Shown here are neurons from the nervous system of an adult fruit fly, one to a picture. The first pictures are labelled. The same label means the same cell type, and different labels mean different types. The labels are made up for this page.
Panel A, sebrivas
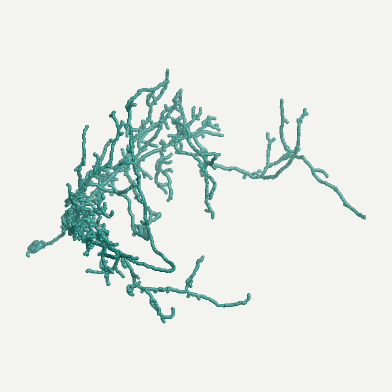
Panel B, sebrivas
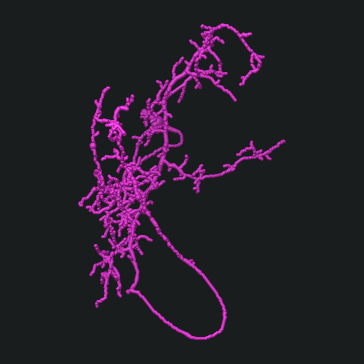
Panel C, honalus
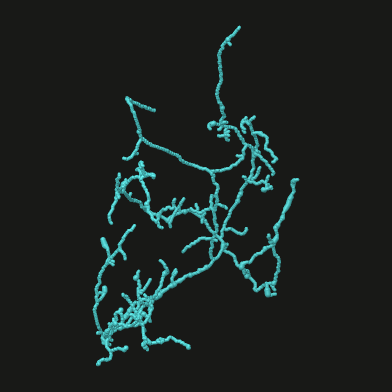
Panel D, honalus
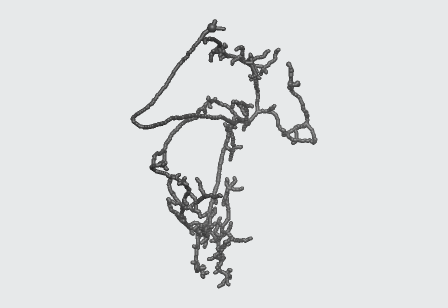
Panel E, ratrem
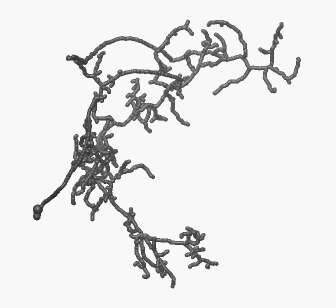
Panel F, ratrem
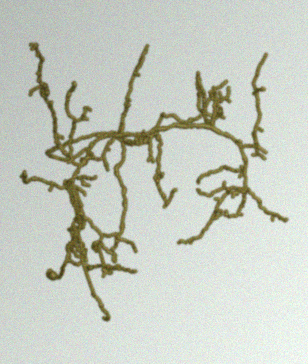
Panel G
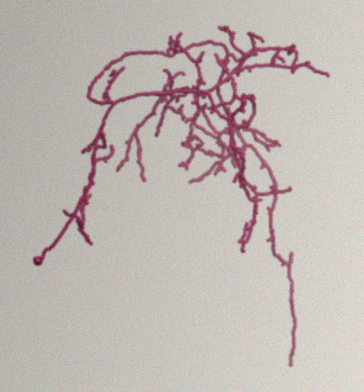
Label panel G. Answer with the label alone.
ratrem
